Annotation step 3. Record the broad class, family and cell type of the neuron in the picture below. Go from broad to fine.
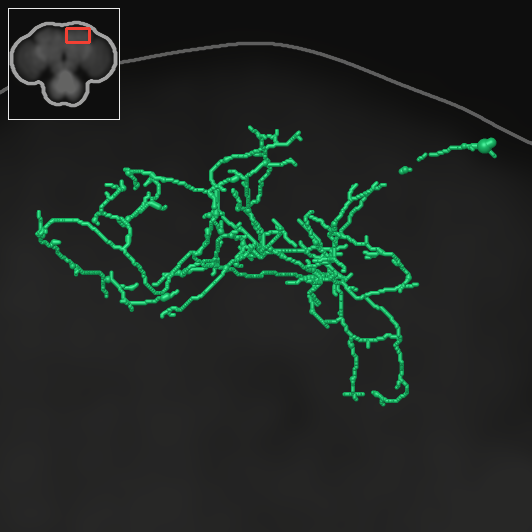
central-brain intrinsic neuron; hemilineage VLPd&p1_posterior; SLP328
